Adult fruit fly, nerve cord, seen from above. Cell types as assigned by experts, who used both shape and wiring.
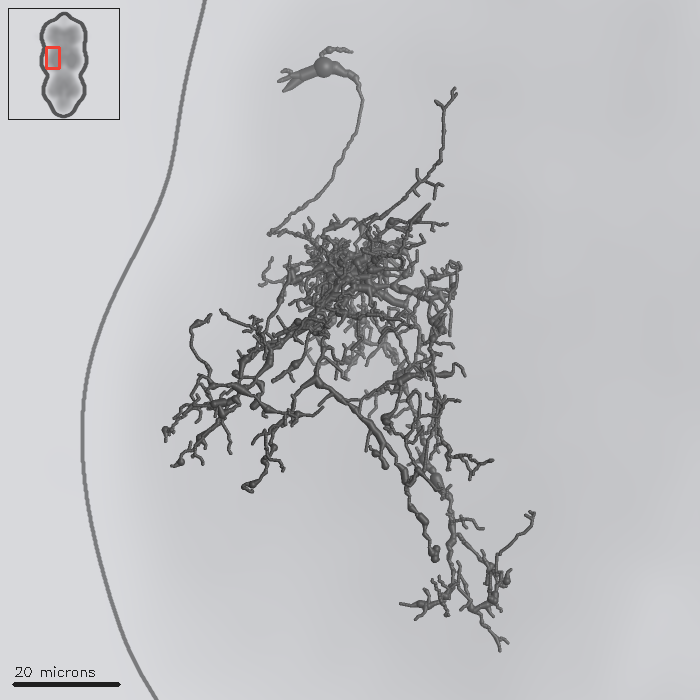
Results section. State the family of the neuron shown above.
hemilineage 16B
